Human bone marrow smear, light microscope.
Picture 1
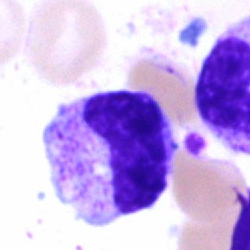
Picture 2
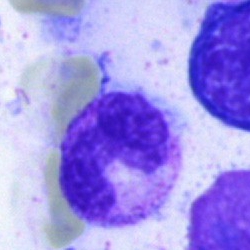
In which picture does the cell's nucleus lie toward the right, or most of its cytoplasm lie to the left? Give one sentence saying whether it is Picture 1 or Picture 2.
Picture 1 features a cell with its nucleus shifted toward the right.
